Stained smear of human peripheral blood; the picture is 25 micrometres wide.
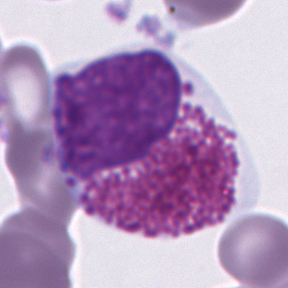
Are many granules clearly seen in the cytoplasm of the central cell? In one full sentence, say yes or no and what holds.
Yes, the cytoplasm of this cell holds many visible granules.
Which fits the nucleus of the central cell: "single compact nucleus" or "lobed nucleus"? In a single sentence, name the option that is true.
Its nucleus forms a single compact mass of round, oval or kidney shape.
